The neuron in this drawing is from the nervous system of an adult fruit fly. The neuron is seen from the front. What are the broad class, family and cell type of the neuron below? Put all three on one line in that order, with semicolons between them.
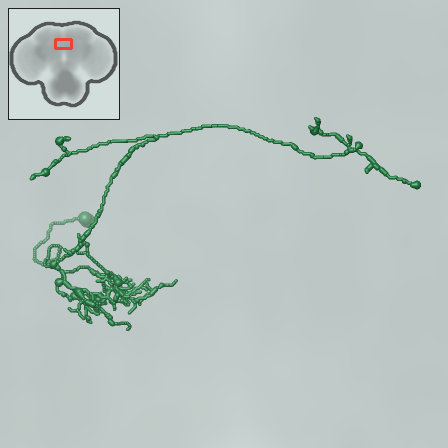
central-brain intrinsic neuron; class CX; FC1C_b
